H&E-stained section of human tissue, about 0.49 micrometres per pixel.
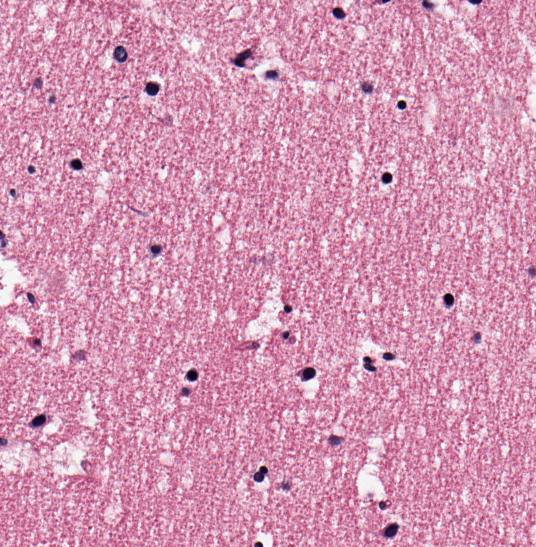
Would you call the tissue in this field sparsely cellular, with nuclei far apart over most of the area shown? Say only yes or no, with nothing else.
Yes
